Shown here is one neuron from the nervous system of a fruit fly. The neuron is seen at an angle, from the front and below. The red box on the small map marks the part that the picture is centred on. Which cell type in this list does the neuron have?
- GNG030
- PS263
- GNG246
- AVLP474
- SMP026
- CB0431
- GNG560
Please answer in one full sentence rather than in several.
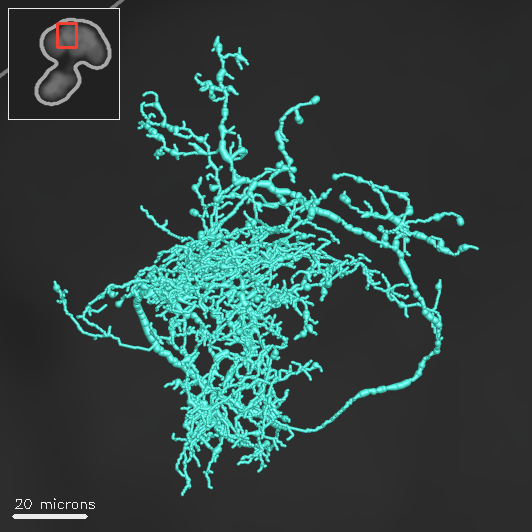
This neuron is a cell of type AVLP474.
